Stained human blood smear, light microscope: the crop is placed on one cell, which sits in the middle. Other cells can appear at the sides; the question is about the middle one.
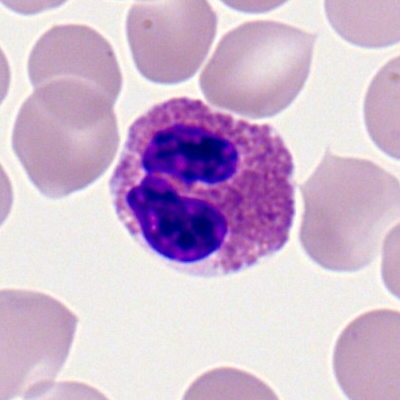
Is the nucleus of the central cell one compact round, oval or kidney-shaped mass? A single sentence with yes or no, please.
No, instead of one mass, the nucleus consists of separate lobes.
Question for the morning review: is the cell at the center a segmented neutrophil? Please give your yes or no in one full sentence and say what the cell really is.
No, mark the middle cell as an eosinophil, not a segmented neutrophil.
